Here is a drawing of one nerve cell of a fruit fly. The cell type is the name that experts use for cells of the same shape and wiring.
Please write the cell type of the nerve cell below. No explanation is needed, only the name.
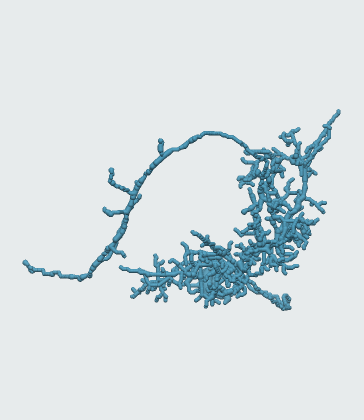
GNG214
